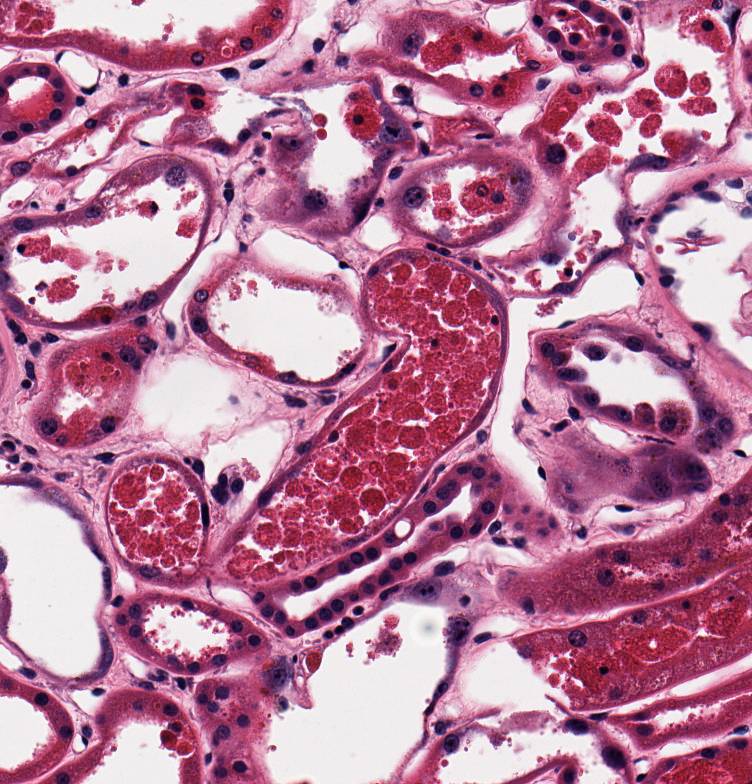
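Renal cortex. Look first at the tubules: closely packed, cut in many planes, with little tissue between them. The distended tubule in the centre has a thin, flattened lining. Toward the lower right, the tubular cells carry plenty of granular, eosinophilic cytoplasm. Between tubules the interstitium is scant and pale, with scattered small dark nuclei.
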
